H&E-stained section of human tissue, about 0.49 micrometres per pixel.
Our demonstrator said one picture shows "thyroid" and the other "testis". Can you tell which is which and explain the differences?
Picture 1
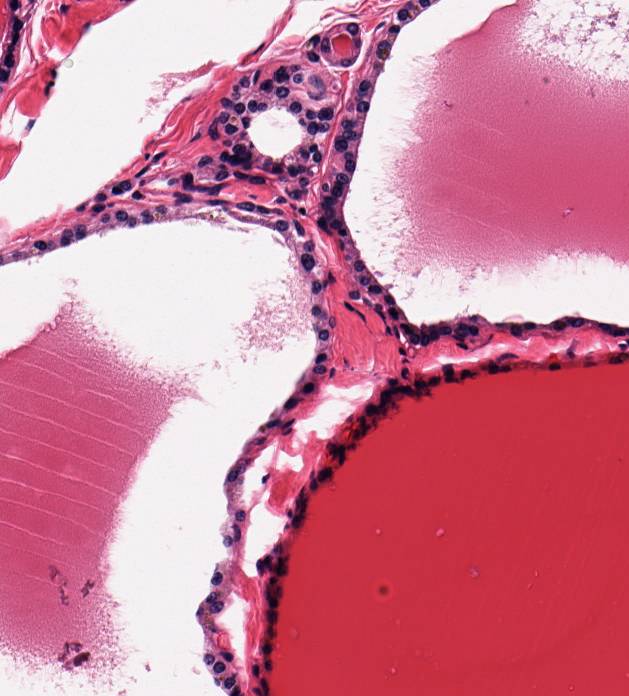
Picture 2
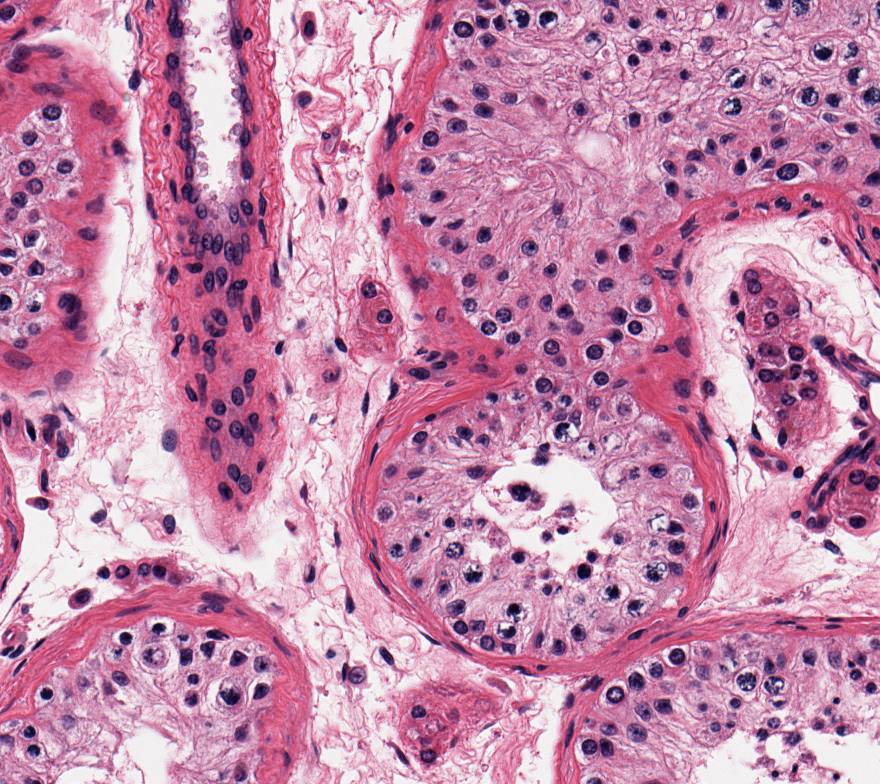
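Picture 1, I'd say, is thyroid and picture 2 testis. Large round follicles of homogeneous eosinophilic colloid, separated by thin septa, fill most of the first, and the lower-right one's colloid is deeper red than the paler pink at upper right and left. The second shows rounded tubules cut across in loose, pale stroma, each bounded by a thick eosinophilic wall with flattened, elongated nuclei. Inside is a stratified lining several cells deep, many of its cells having large round nuclei with coarse, dark chromatin and pale cytoplasm.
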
